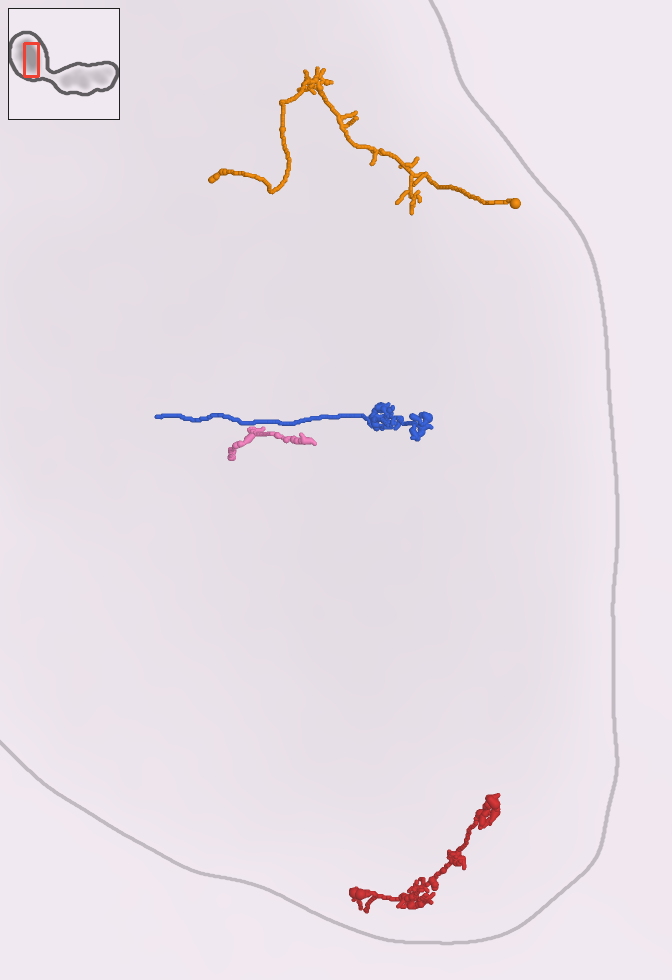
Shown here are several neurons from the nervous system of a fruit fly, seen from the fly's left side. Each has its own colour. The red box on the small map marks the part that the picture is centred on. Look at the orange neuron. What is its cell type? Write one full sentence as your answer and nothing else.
The neuron has C2 as its cell type.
